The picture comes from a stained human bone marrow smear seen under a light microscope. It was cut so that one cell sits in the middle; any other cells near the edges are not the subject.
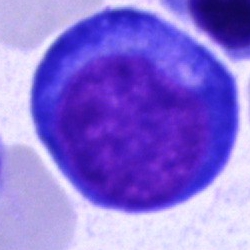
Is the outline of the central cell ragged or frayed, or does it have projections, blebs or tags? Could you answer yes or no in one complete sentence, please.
No, the cell's outline is smooth, without projections.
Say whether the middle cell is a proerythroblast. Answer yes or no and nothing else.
yes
